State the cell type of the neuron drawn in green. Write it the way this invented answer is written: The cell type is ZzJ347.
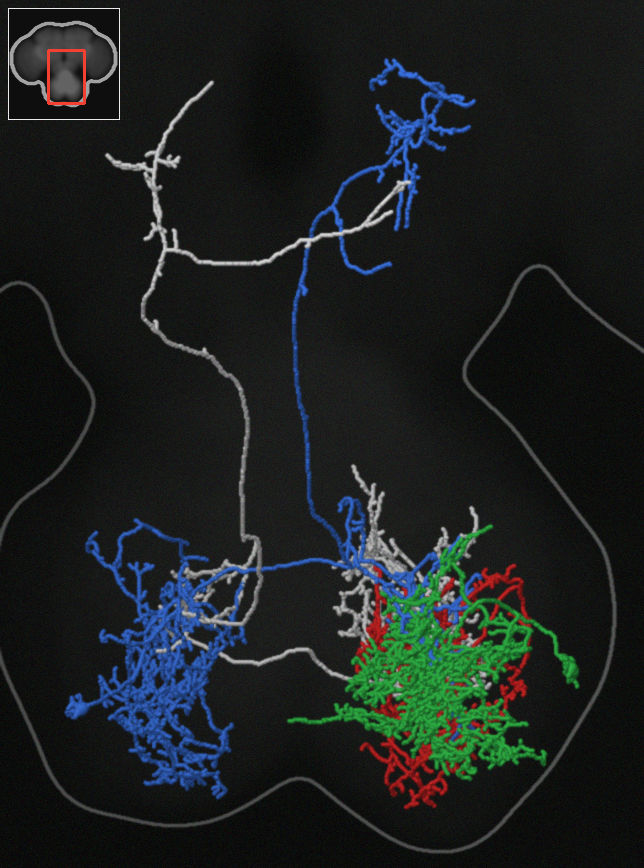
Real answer: The cell type is IN21A019.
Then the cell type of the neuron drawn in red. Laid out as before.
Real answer: The cell type is IN16B042.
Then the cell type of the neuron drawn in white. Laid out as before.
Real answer: The cell type is ANXXX145.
